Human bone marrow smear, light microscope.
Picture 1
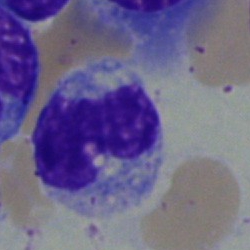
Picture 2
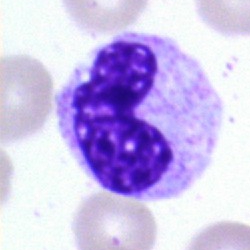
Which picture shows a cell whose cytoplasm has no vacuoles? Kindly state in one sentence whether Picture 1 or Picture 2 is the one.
There are no vacuoles in the cytoplasm of the cell in picture 2.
